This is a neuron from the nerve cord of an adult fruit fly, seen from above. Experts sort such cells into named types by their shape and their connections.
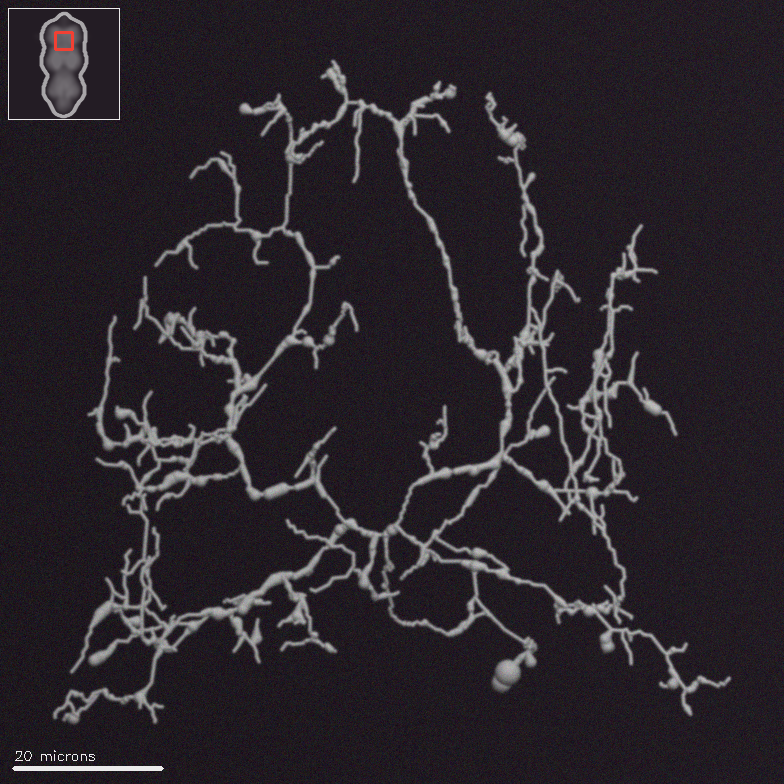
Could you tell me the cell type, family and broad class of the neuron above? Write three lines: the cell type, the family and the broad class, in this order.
IN00A063
hemilineage 00A
nerve-cord intrinsic neuron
